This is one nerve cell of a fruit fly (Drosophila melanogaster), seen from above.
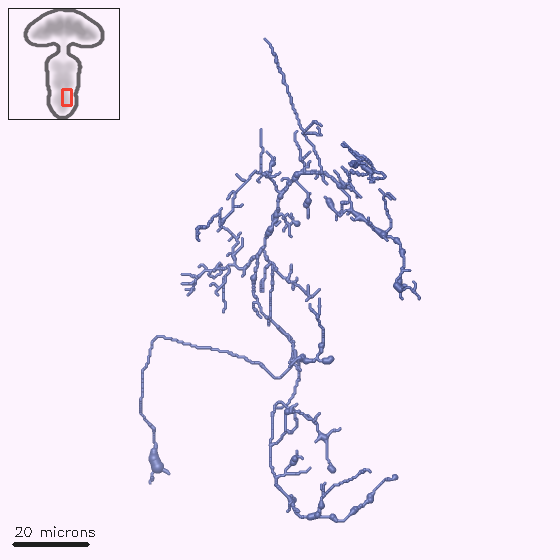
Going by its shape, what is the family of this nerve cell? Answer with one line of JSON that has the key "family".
{"family": "hemilineage 14A"}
